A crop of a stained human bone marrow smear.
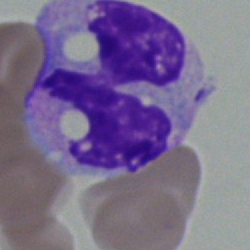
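Monocyte. Nucleus: folded into two broad lobes joined in an S-like shape. Chromatin: dark purple and dense, with small pale spots. Cytoplasm: a moderate rim of pale lilac-blue. Vacuoles: two, round and clear, on the left side of the cell.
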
